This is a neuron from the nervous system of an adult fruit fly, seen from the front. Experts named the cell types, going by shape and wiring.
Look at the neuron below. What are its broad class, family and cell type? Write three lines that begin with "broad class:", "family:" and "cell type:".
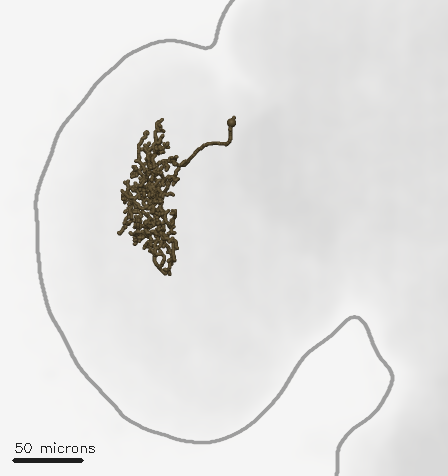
broad class: optic-lobe intrinsic neuron
family: Pm
cell type: Pm6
